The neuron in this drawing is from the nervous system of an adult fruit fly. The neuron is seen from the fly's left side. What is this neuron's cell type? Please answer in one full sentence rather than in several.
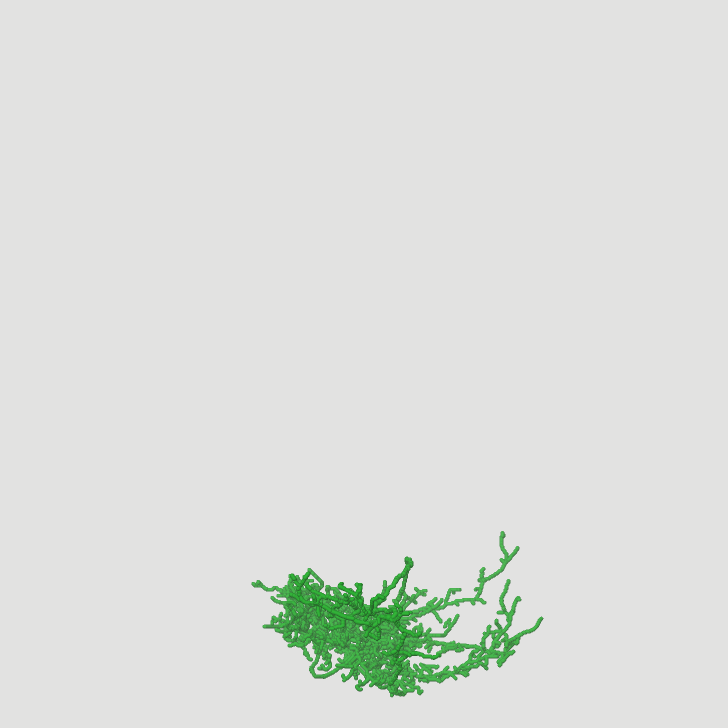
The cell type GNG108 includes this neuron.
